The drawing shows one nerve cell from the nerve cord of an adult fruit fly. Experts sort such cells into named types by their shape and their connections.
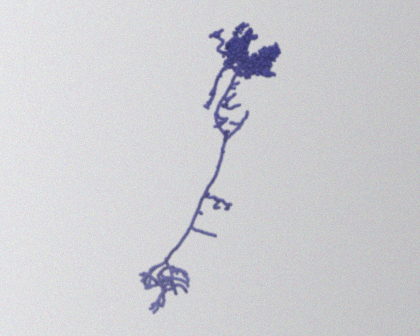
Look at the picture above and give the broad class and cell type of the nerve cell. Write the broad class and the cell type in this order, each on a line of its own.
nerve-cord intrinsic neuron
INXXX032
